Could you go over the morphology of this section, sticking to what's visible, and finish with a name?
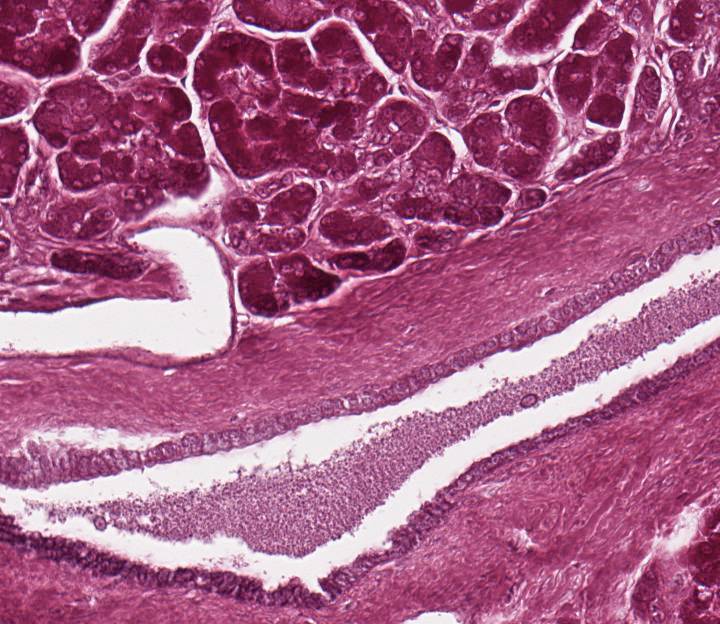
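Elongated duct across lower half, rising diagonally from lower left to upper right. Upper field: rounded cell clusters, cytoplasm deeply stained dark red-purple. Between duct and clusters, parallel to duct: band of pink fibrous tissue with elongated nuclei. No fat cells anywhere. Tissue: pancreas.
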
